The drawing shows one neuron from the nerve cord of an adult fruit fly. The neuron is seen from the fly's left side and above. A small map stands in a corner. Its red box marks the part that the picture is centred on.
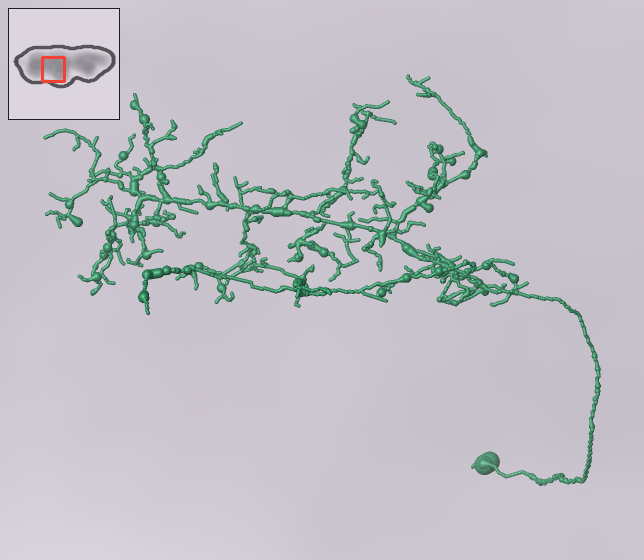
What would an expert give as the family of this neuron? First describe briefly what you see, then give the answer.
In this view it is wider than it is tall. This is a nerve-cord intrinsic neuron. The family is hemilineage 05B.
